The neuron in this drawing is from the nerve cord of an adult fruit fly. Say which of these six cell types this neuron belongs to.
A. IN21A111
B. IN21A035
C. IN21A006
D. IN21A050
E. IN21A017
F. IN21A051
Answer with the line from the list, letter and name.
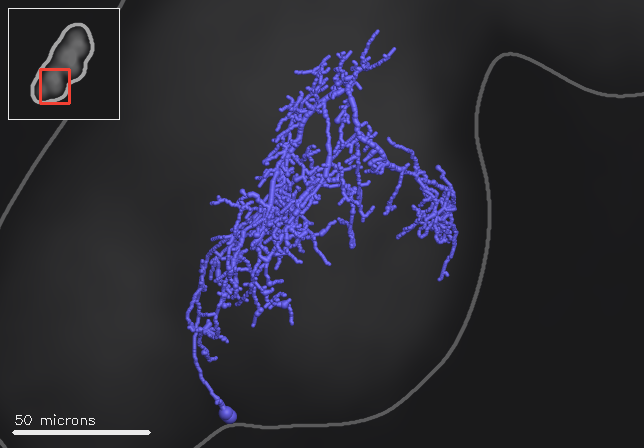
E. IN21A017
